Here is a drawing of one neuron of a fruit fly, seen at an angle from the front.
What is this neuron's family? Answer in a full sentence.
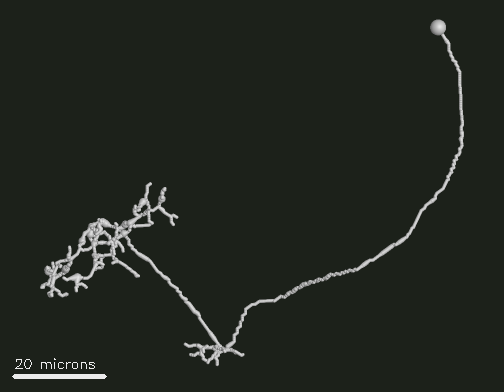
The family is class CX.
